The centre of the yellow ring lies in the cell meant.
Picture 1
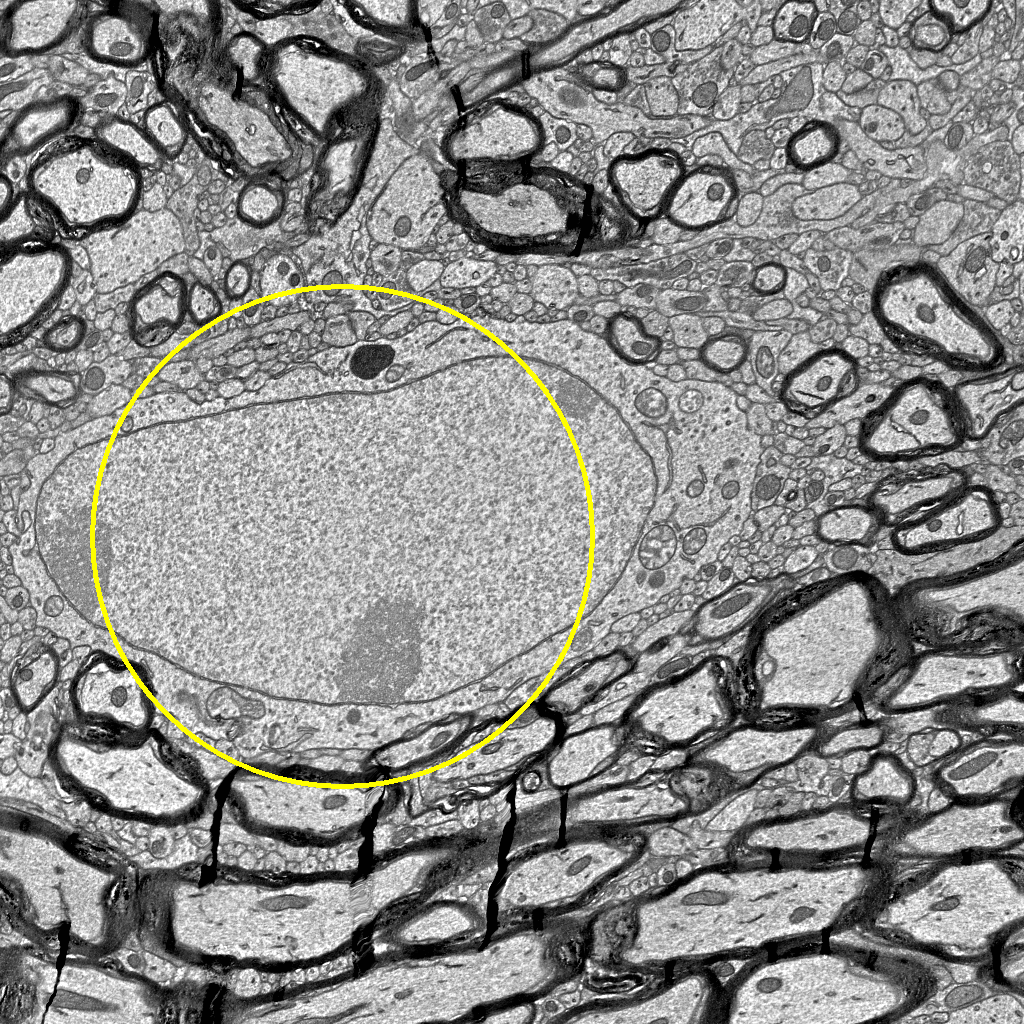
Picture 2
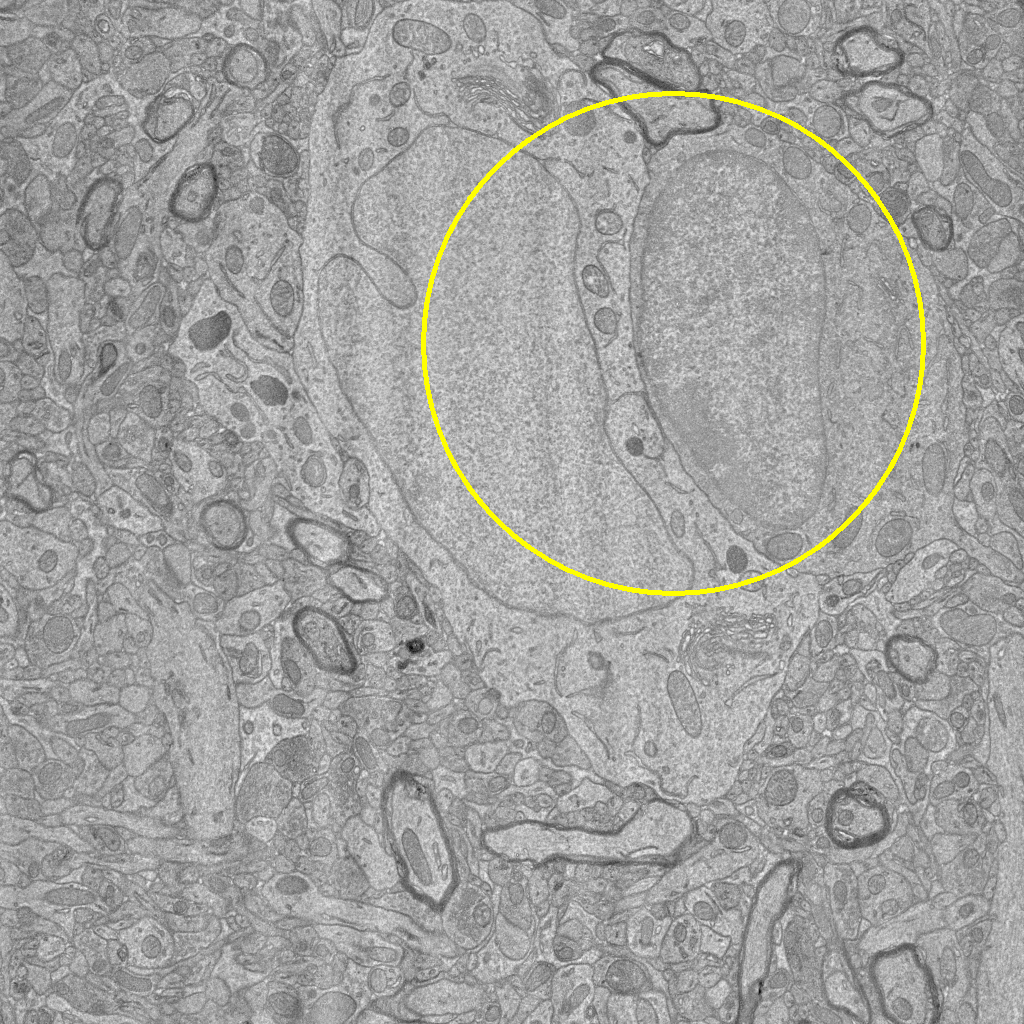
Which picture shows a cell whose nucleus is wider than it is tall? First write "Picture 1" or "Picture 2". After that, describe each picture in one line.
Picture 1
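In picture 1: The nucleus is an elongated oval whose long axis runs horizontally.
In picture 2: The nucleus is an elongated oval whose long axis runs roughly top to bottom.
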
